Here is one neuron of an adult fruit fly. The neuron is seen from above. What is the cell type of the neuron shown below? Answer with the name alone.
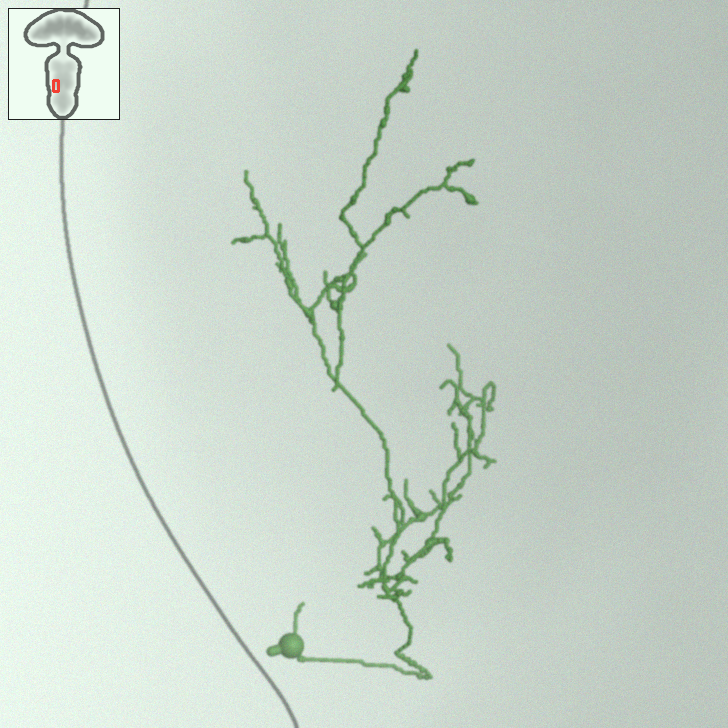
IN20A.22A092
